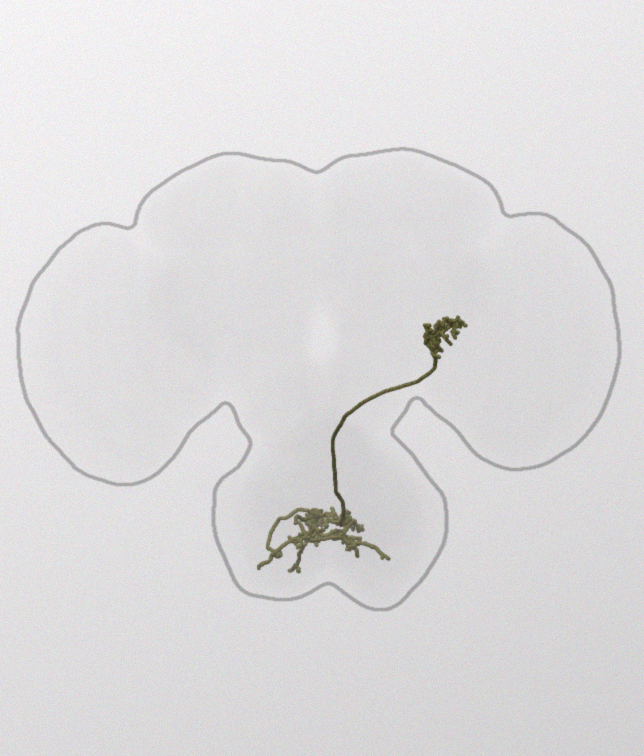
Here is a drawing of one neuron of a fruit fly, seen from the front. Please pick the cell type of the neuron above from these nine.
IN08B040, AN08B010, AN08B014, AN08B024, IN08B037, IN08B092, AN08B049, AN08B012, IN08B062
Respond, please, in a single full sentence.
Typed by cell type, the neuron is AN08B024.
